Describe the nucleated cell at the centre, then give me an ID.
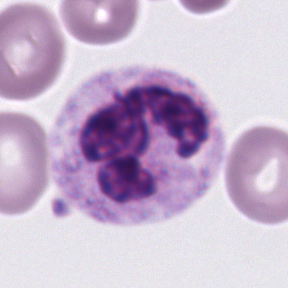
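Outline round, smooth. Nucleus divided into three lobes. Fine purple granules scattered throughout cytoplasm. No cytoplasmic vacuoles. Cell: segmented neutrophil.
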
